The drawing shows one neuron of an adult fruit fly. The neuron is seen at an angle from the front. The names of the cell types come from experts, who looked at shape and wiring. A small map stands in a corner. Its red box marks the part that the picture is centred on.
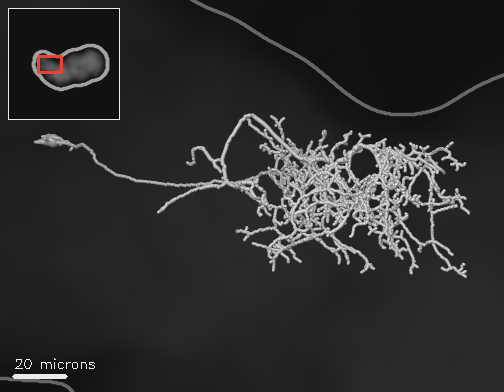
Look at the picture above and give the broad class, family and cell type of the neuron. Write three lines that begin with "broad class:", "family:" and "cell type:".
broad class: nerve-cord intrinsic neuron
family: hemilineage 06A
cell type: IN06A009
